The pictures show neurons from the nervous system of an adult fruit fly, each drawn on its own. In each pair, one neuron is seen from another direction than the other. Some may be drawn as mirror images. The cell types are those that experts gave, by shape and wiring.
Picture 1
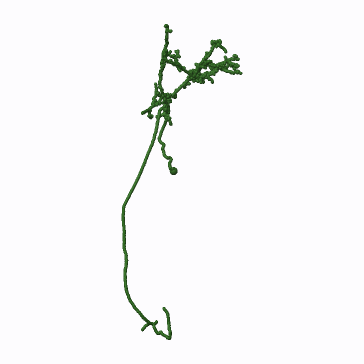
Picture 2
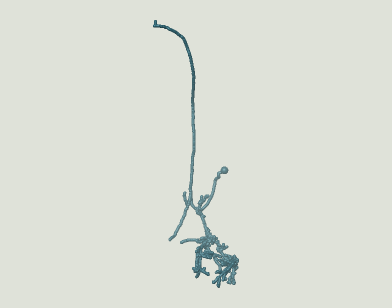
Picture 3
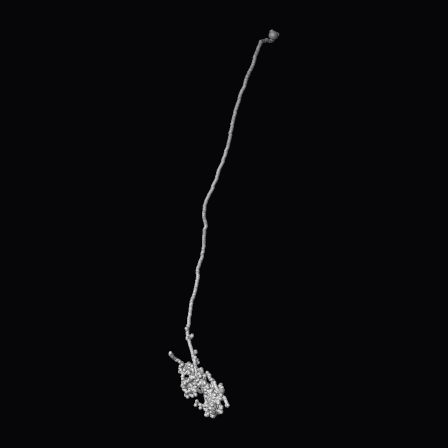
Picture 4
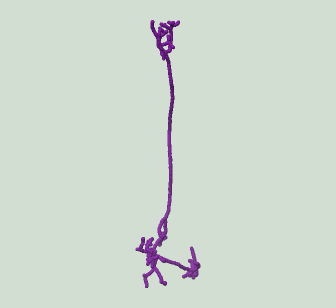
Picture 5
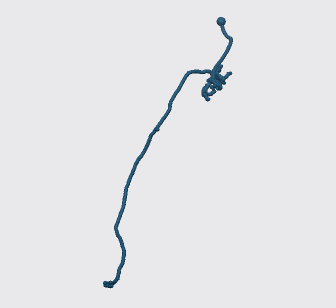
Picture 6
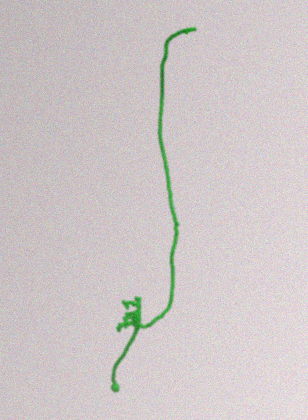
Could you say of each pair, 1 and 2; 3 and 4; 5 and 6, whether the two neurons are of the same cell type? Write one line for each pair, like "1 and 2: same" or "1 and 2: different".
1 and 2: same
3 and 4: different
5 and 6: same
